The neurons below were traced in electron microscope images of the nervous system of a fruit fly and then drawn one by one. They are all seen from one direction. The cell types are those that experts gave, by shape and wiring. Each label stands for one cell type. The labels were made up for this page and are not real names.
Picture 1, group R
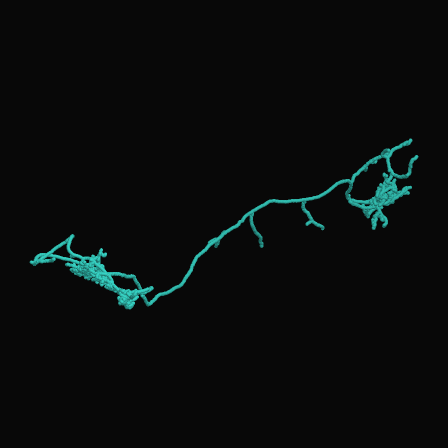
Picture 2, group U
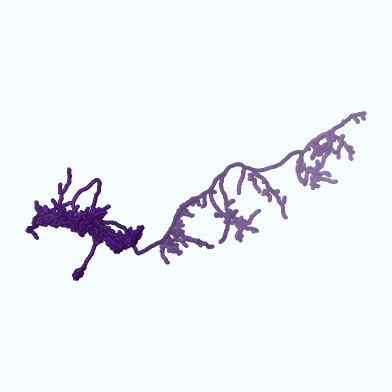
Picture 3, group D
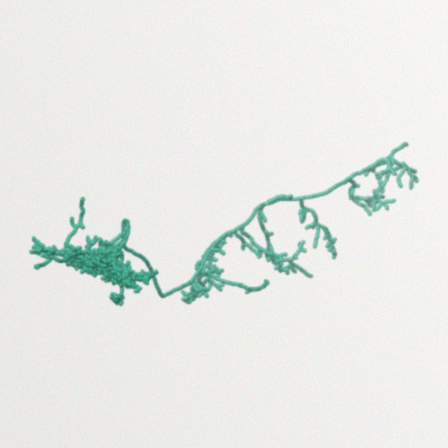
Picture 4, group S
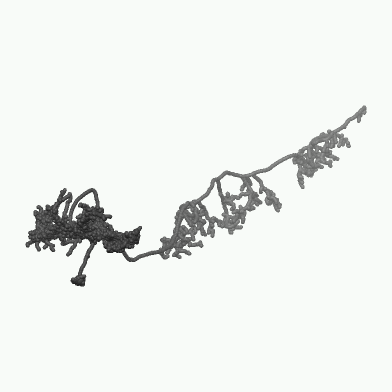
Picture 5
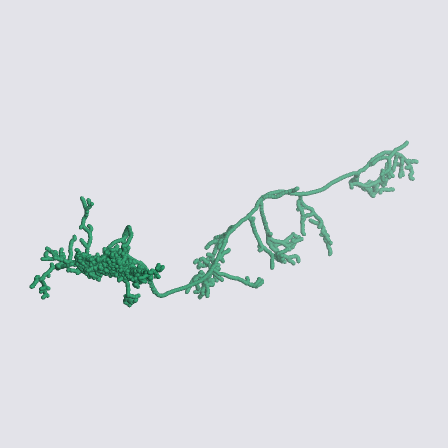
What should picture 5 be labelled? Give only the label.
group D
